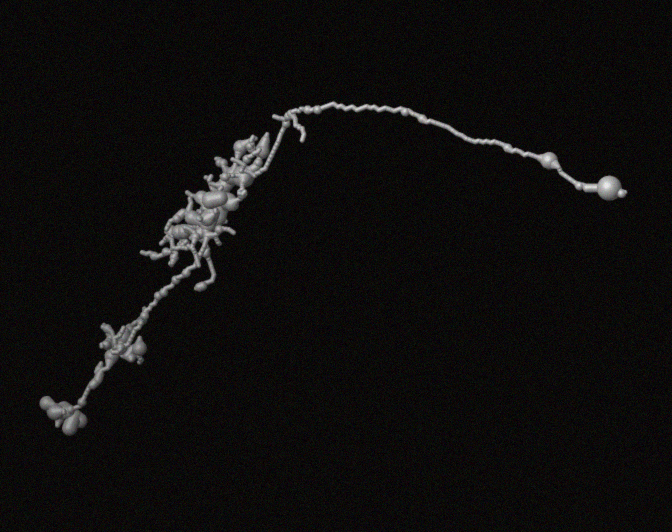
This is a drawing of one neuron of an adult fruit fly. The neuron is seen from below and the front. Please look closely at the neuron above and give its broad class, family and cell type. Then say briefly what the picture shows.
Its broad class is optic-lobe intrinsic neuron. Its family is Mi. It is of cell type Mi4. Dozens of branch ends can be seen. As drawn here it is wider than it is tall.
